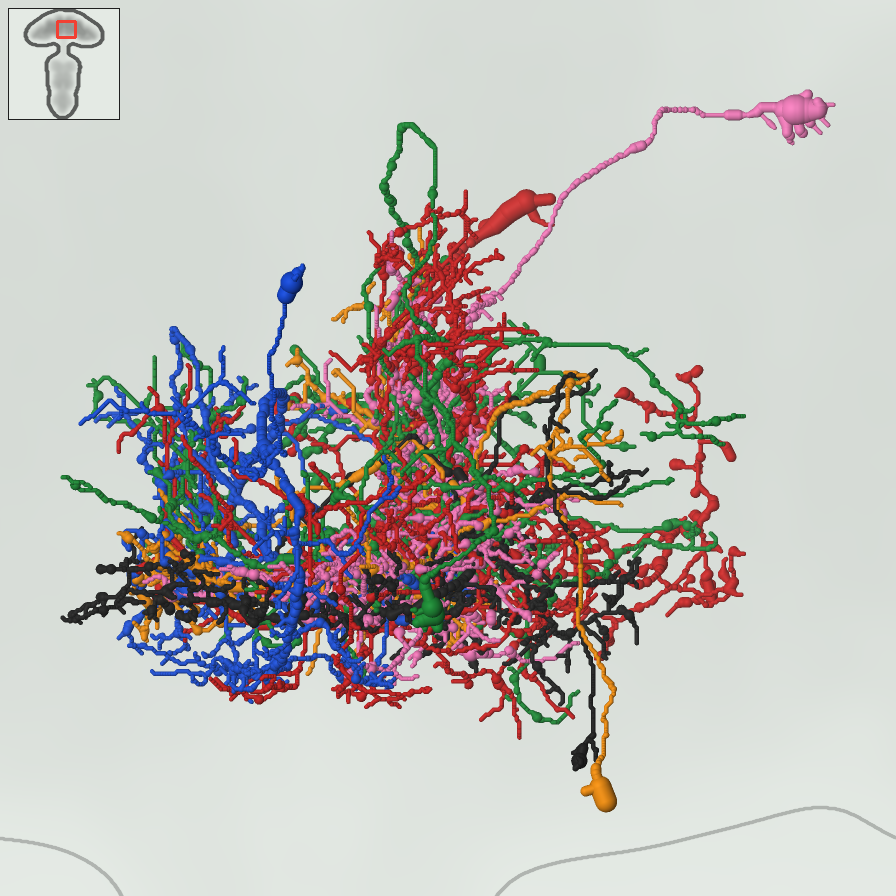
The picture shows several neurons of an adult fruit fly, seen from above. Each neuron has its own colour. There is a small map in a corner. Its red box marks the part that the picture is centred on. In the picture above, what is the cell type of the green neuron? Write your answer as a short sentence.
The cell type is PS164.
